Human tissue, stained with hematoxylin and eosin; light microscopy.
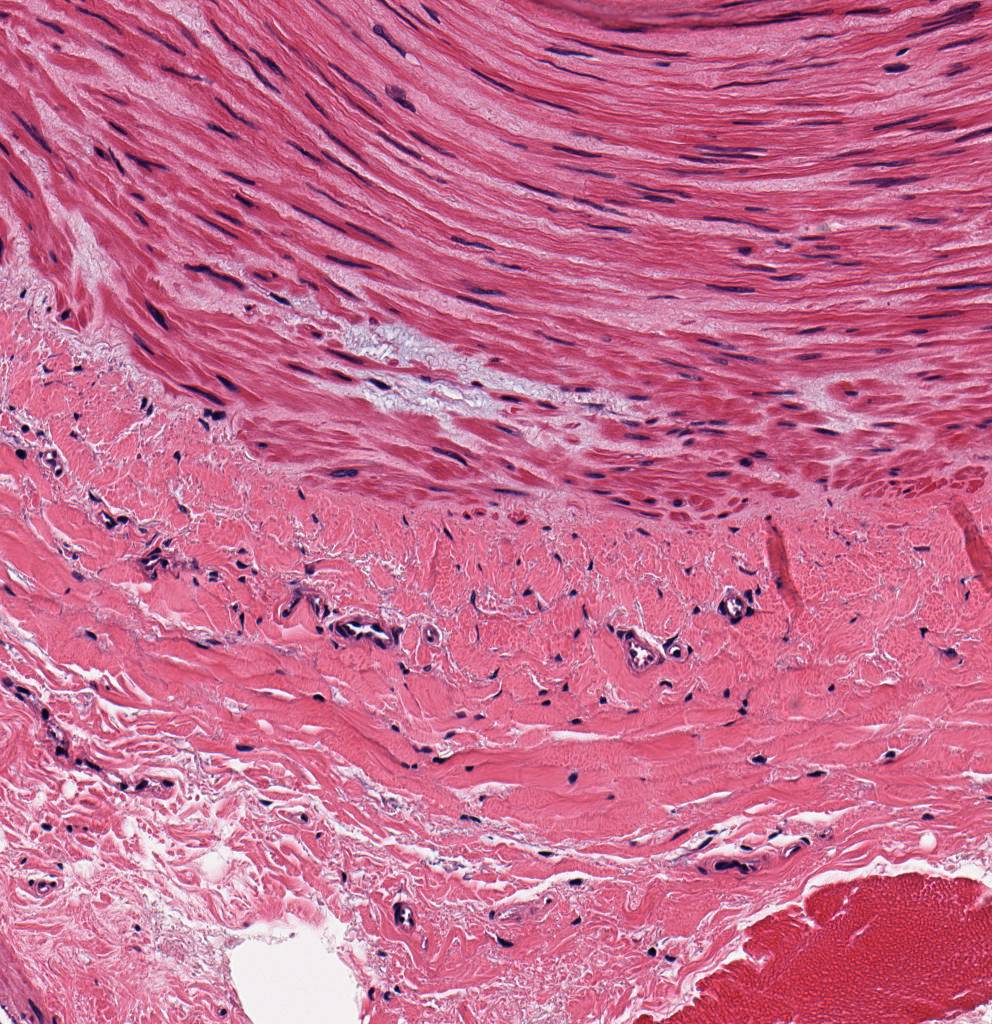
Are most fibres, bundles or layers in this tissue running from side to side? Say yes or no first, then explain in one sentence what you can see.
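Yes. The smooth muscle fibres sweep in broad curved arcs running roughly horizontally across the upper field.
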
